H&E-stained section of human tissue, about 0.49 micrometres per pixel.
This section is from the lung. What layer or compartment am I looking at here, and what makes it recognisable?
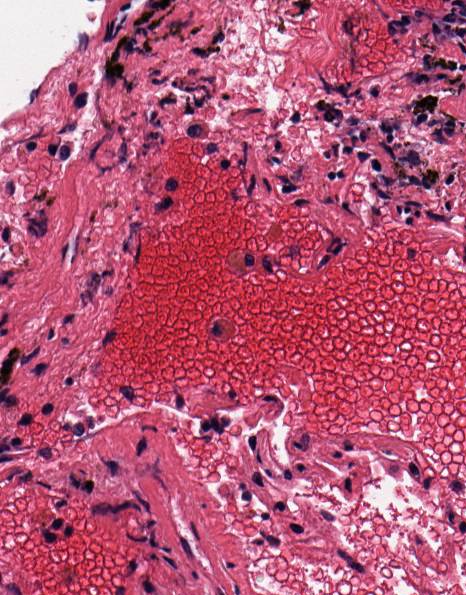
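Answer: blood in a vessel or clot. The decisive finding is a large sheet of tightly packed red blood cells in the centre.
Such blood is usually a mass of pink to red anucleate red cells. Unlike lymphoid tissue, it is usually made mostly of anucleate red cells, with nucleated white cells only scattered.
A few large rounded cells with abundant pink cytoplasm lie within the sheet. Loose fibrous stroma with scattered spindle and oval dark nuclei surrounds it.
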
